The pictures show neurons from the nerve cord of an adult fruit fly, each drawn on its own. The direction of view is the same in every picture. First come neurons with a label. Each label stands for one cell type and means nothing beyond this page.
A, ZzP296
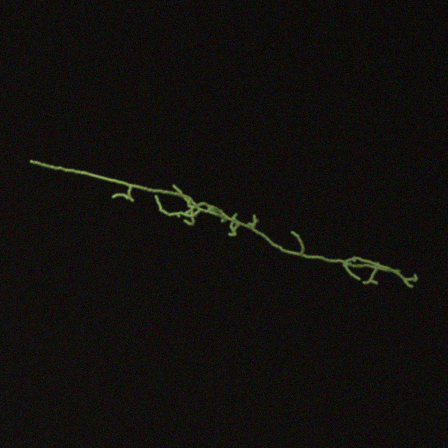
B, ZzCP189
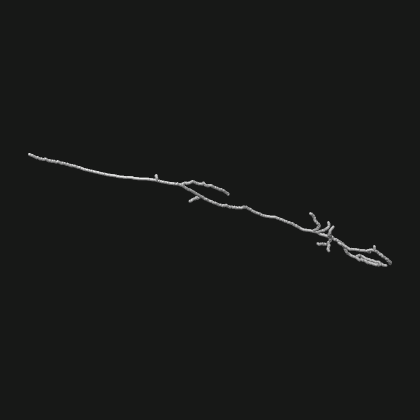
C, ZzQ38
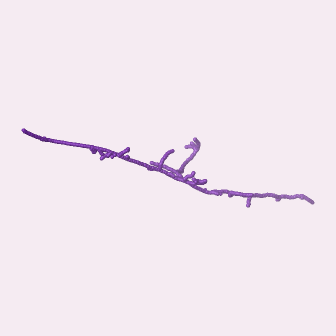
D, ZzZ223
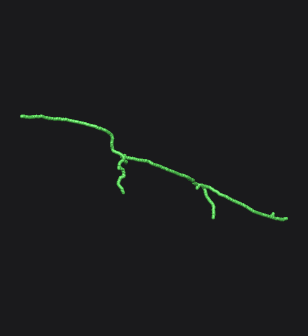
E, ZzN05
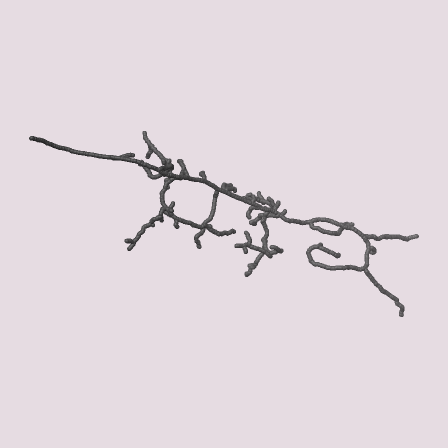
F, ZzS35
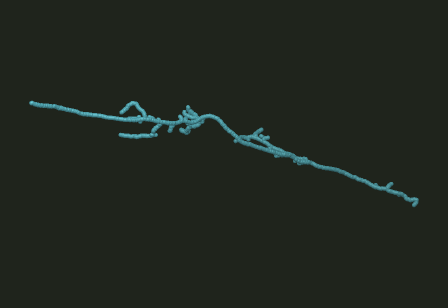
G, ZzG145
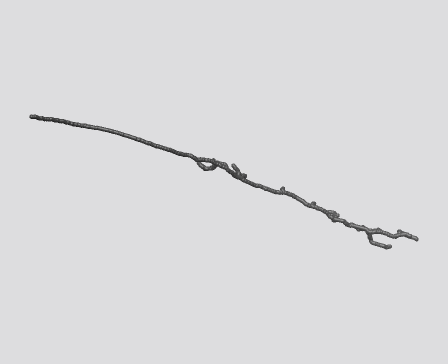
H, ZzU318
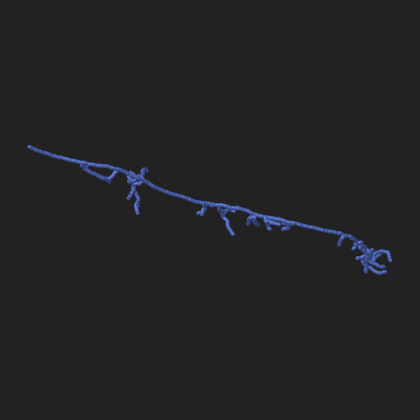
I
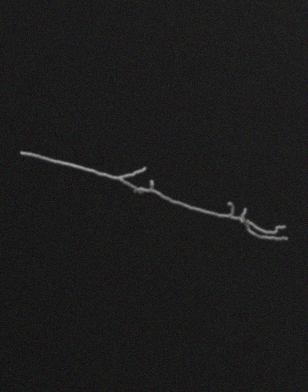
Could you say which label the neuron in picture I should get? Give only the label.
ZzCP189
